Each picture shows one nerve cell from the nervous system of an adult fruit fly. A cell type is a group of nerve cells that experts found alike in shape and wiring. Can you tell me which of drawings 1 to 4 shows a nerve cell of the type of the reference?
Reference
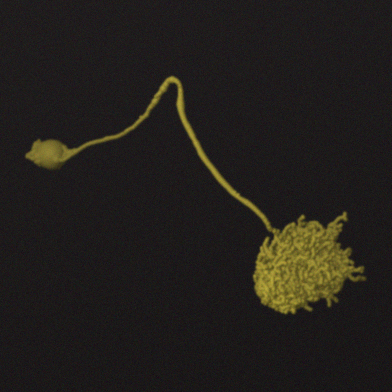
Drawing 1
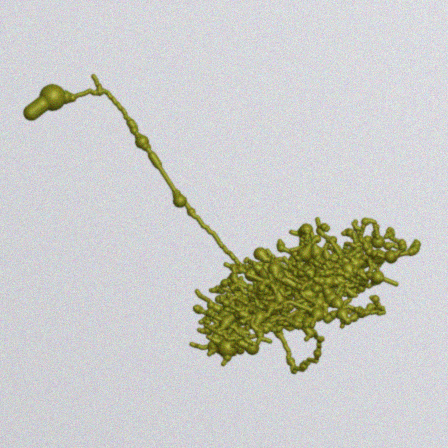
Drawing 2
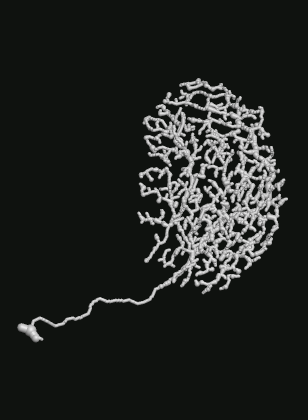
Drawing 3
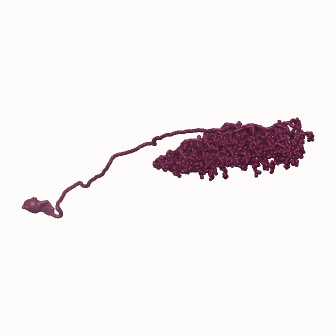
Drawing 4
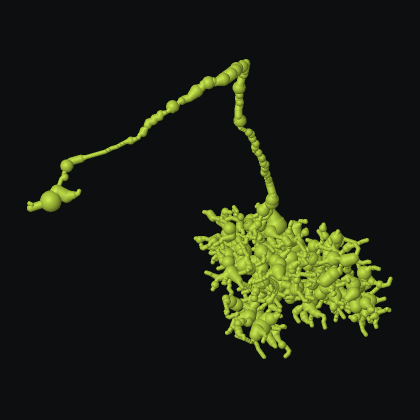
4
